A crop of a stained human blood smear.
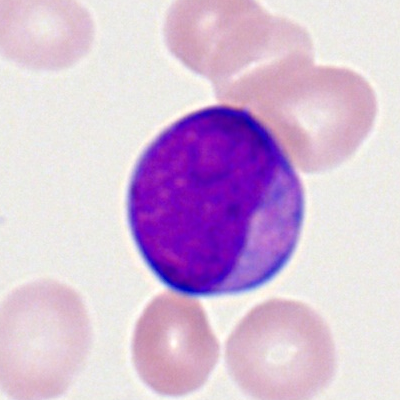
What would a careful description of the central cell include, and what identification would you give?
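Round and smooth in outline, this cell shows no projections from its surface. The chromatin is finely stippled, not coarsely clumped. A scant crescent of cytoplasm lies on the right side of the nucleus. The cell is a myeloblast.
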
